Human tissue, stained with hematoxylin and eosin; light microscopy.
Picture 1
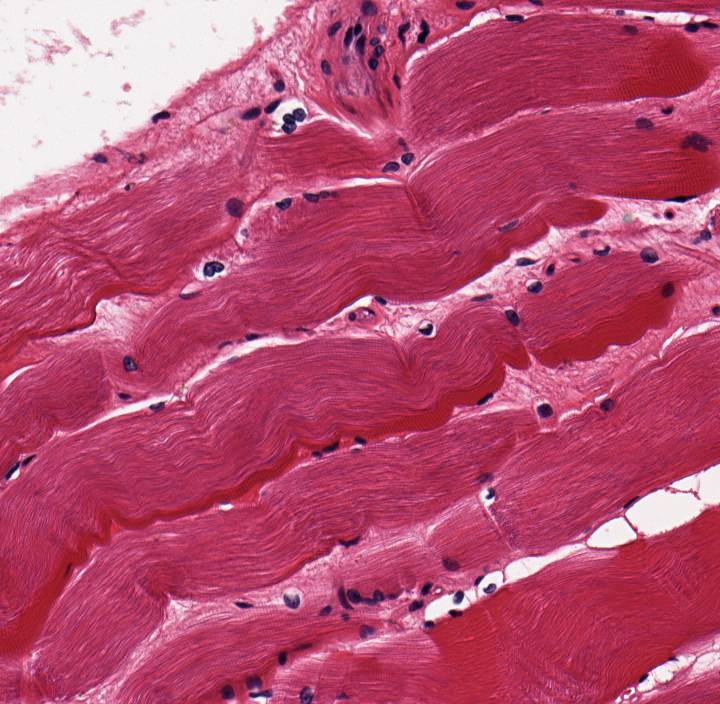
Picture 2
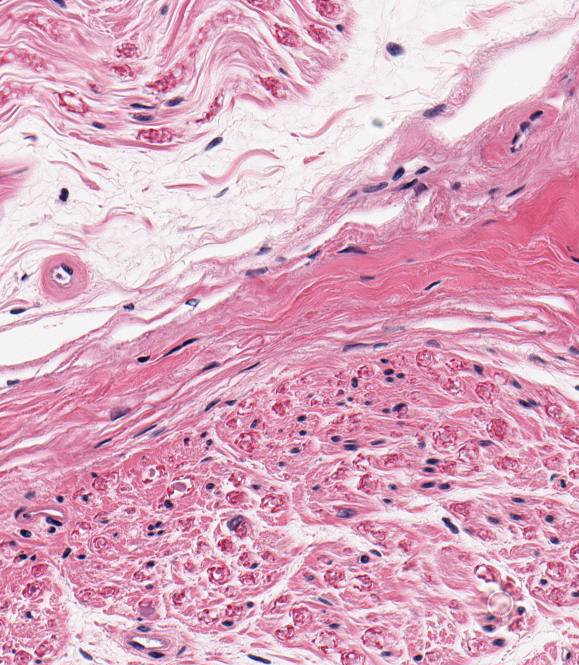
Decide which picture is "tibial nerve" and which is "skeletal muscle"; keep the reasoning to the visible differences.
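The first picture is skeletal muscle and the second is tibial nerve. In picture 1 long muscle fibres run in parallel bands diagonally from lower left to upper right, staining deep pink-red throughout their cytoplasm and showing a wavy, finely rippled fibrillar texture. Its small dark nuclei sit at the fibre edges and in the spaces between fibres, not in the fibre centres. In picture 2 a band of dense pink collagen crosses diagonally from lower left to upper right, its nuclei slender, elongated and parallel to the band. Below it the field is packed with many small round profiles cut in cross section, each a central pink dot inside a pale ring, with small dark nuclei scattered between them.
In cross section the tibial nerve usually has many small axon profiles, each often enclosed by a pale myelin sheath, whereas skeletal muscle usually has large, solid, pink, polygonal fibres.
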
